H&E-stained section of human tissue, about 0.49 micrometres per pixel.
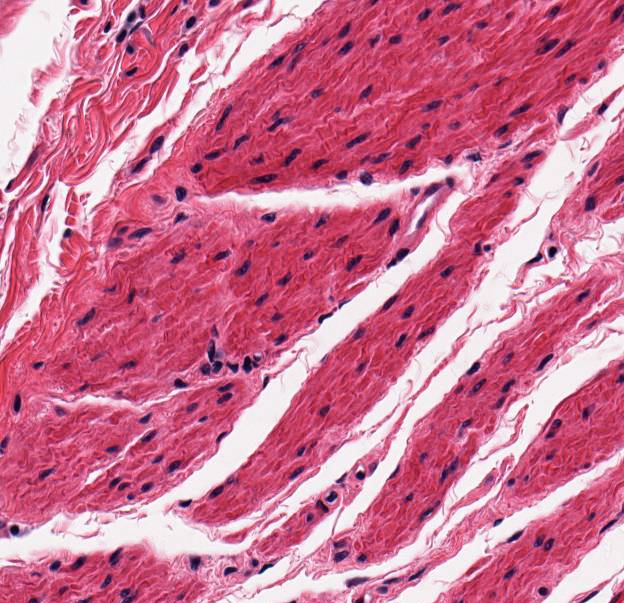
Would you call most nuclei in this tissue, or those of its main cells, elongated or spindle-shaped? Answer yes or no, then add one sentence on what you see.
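Yes. The muscle nuclei are elongated and cigar-shaped, with their long axes along the fibres.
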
